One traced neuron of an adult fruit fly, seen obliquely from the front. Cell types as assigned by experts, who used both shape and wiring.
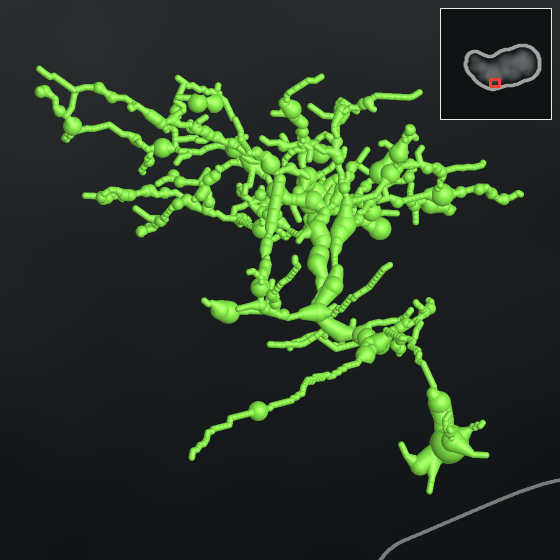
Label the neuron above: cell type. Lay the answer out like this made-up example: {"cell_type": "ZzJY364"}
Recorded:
{"cell_type": "Lawf1"}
